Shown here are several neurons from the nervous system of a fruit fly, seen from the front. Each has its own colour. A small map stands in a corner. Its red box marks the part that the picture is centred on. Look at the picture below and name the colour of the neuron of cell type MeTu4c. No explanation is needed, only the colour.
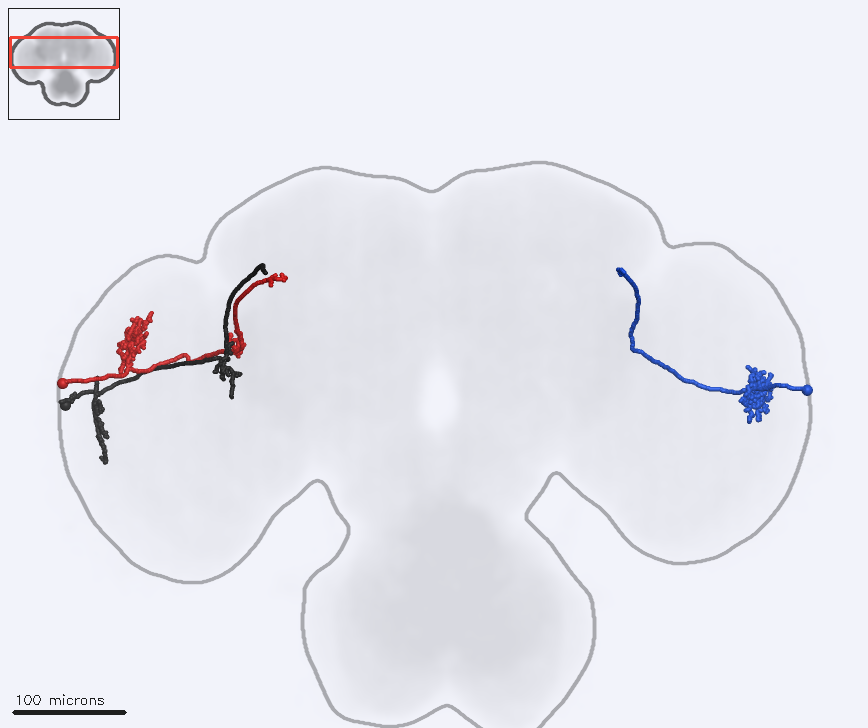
black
